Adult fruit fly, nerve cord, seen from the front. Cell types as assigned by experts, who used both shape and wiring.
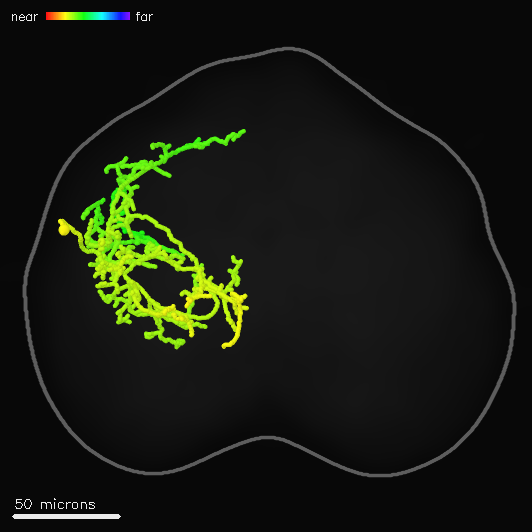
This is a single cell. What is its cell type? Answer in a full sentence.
The cell type is IN17A078.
